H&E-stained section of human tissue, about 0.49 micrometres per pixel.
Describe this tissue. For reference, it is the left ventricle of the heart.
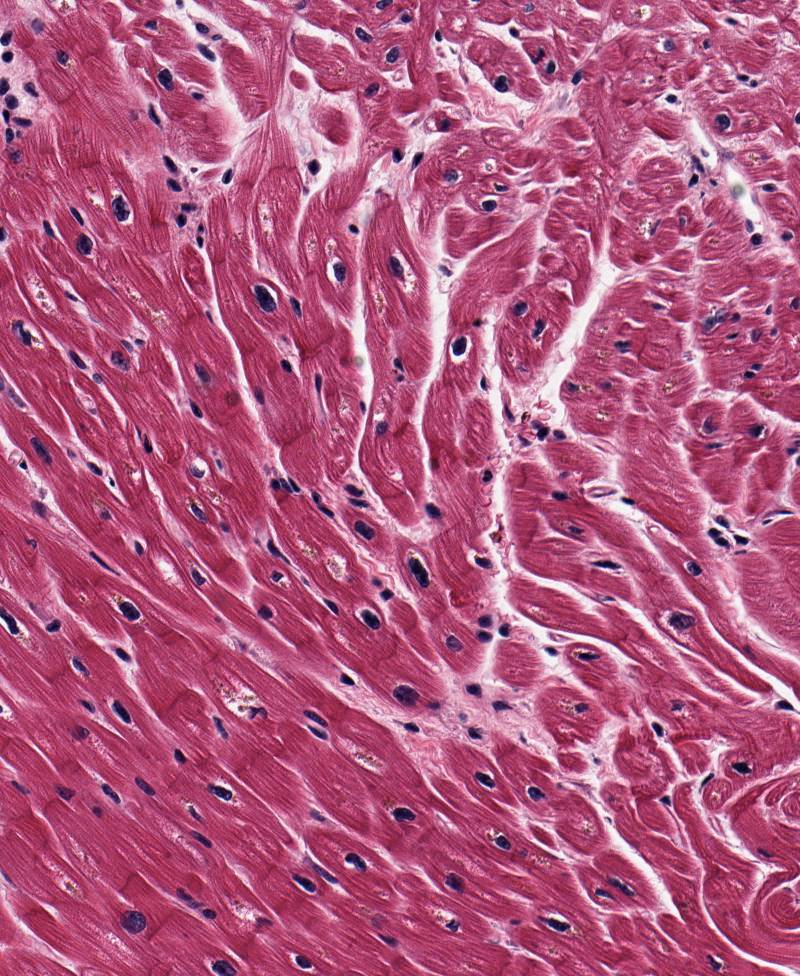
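In the lower left, muscle fibres are cut lengthwise and run diagonally; in the upper right, many are cut across or obliquely. The fibres branch and join neighbouring fibres. Small golden-brown granules sit in the cytoplasm at the ends of many muscle nuclei. Between the fibres lies scant, delicate connective tissue with small, dark, elongated nuclei.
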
